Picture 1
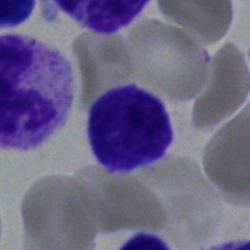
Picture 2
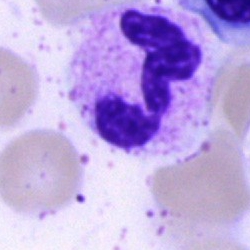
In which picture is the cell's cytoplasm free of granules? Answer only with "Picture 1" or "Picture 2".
Picture 1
